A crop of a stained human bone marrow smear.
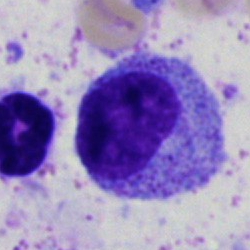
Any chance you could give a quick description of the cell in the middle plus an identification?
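Nucleus off-centre, toward the left of the cell. Cytoplasm: broad rim on the right, thin rim on the left. Cytoplasm pale bluish-lilac, filled with many fine purple granules. Myelocyte.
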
